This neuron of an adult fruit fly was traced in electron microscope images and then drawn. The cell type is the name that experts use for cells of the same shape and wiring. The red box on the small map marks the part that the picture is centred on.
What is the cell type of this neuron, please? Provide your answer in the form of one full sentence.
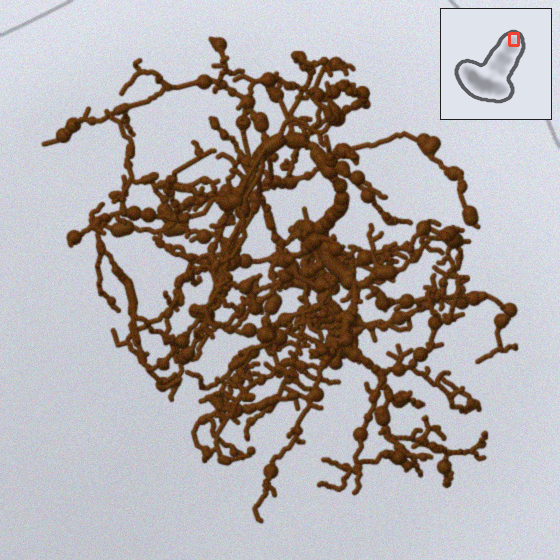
So far as cell type goes, this neuron is INXXX267.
